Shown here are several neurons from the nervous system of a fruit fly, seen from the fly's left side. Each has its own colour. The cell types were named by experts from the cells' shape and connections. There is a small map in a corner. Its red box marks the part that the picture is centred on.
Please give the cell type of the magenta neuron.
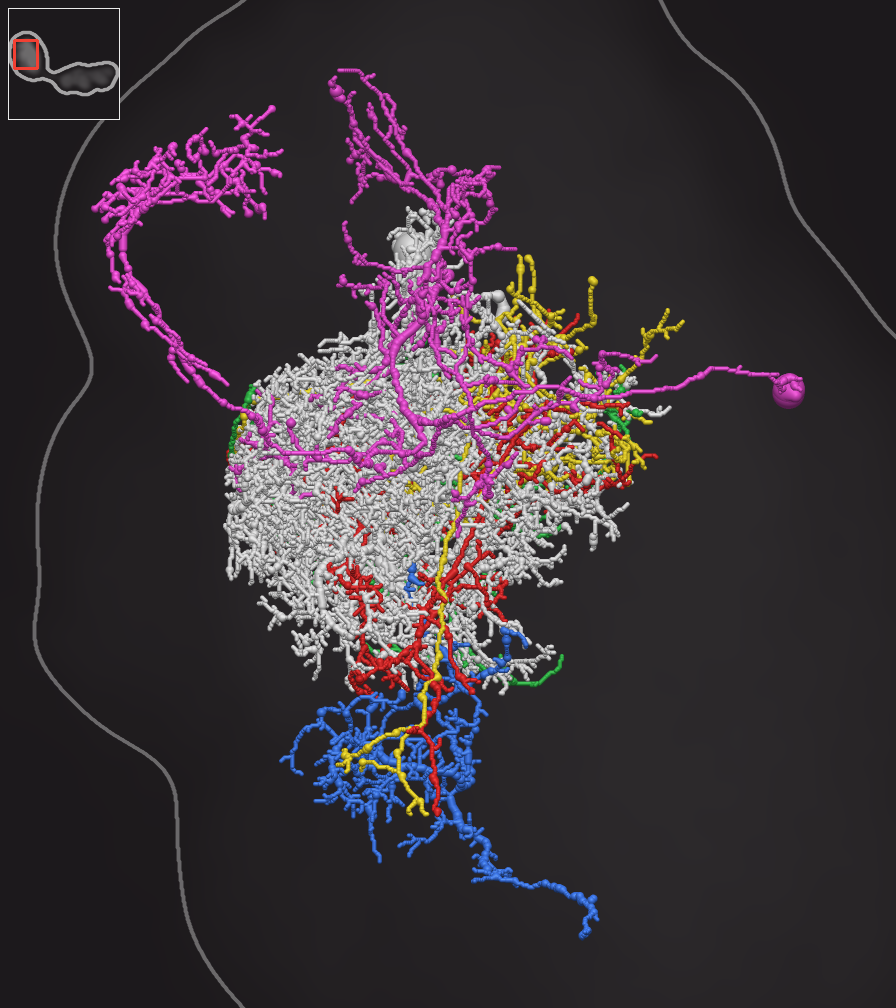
CL326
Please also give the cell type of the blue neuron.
CB0956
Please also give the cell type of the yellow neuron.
AVLP288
